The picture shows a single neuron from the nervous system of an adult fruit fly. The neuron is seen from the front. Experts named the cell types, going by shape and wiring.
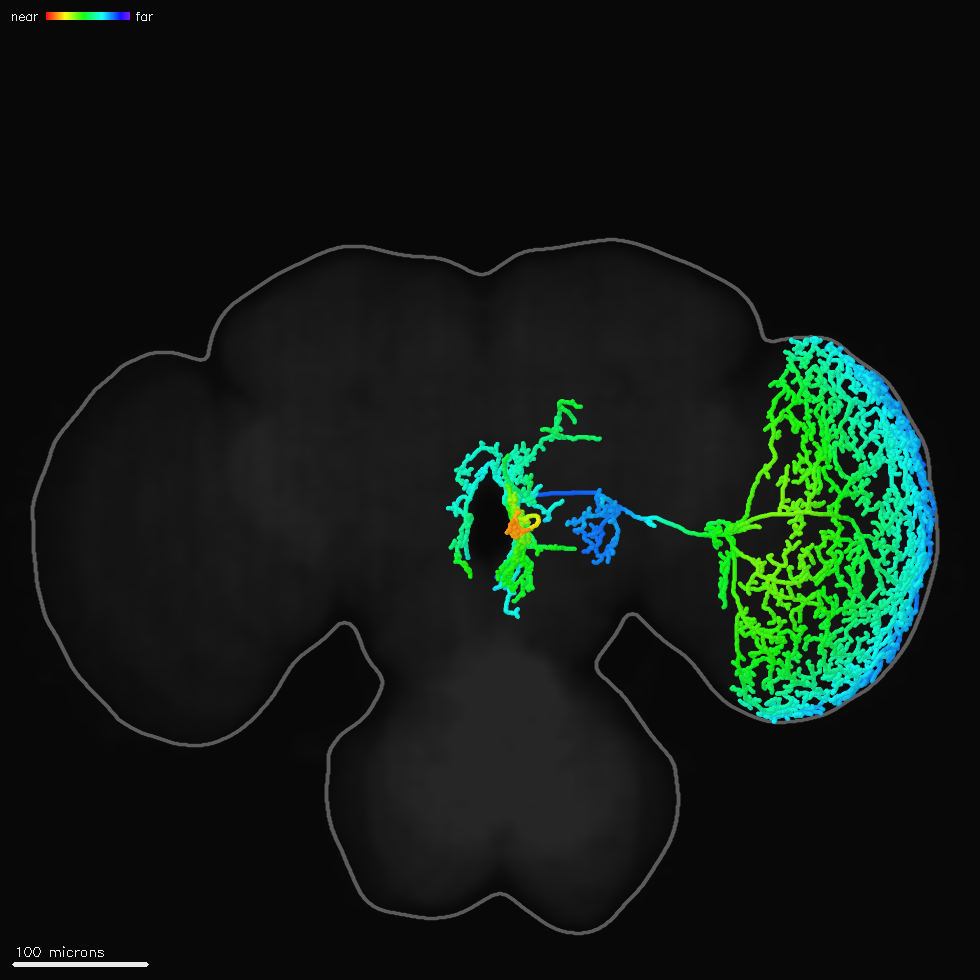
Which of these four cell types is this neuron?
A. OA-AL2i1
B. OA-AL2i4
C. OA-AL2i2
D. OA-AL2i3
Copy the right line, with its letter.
D. OA-AL2i3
